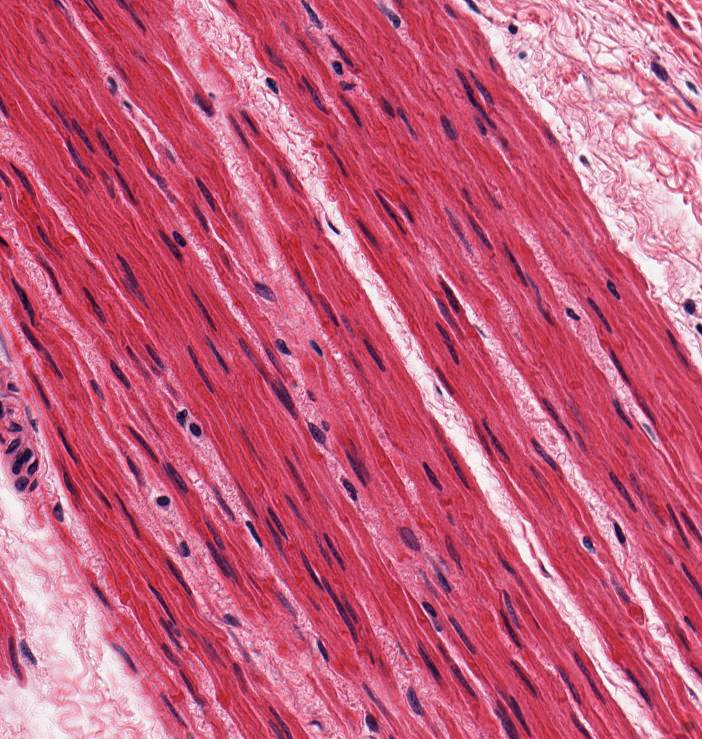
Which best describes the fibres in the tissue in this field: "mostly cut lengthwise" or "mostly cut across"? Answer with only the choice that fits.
Mostly cut lengthwise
